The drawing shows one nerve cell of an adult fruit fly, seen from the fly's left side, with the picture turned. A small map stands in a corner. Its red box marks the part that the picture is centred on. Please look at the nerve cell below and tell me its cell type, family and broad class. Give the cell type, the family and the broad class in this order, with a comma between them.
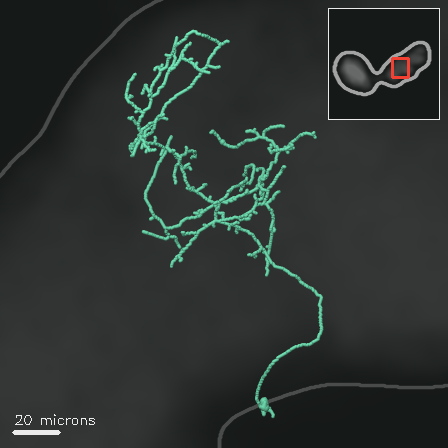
IN16B099, hemilineage 16B, nerve-cord intrinsic neuron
